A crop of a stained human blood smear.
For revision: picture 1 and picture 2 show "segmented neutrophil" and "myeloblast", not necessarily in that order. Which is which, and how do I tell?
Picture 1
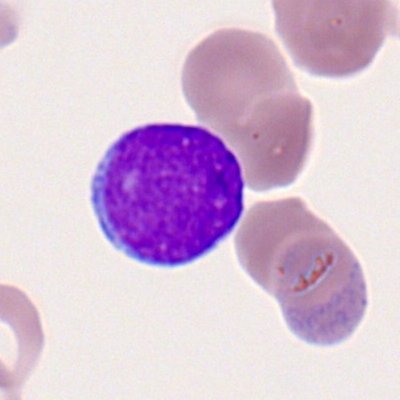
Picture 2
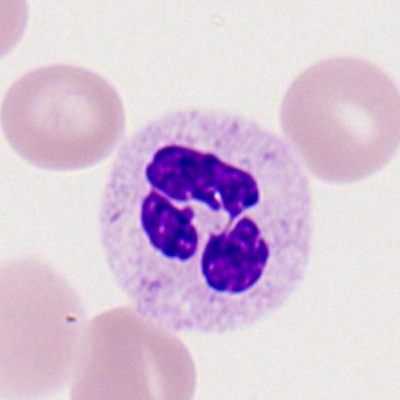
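The myeloblast is in picture 1 and the segmented neutrophil in picture 2. Both cells have a round, smooth outline and dark purple chromatin. In the myeloblast the chromatin is mottled with small pale spots, while in the segmented neutrophil it is coarsely clumped. The segmented neutrophil's nucleus is divided into three separate lobes and shows no nucleoli.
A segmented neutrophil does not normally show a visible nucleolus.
The myeloblast's cytoplasm appears only as a thin blue rim, clearest along the left edge, whereas the segmented neutrophil has abundant pale pinkish-lilac cytoplasm.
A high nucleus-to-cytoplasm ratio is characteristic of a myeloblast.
No granules are visible in the myeloblast, while the segmented neutrophil's cytoplasm holds fine, faint lilac granules.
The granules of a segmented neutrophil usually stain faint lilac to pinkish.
The myeloblast's right side touches red cells.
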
